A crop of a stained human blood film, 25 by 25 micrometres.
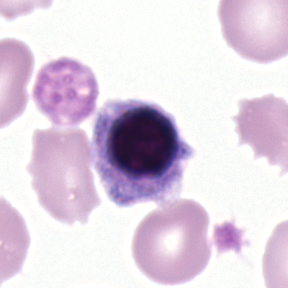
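Normoblast in a stained peripheral blood smear: the nucleus is stained a very dark purple throughout, and the cytoplasm is blue-purple with a speckled, grainy texture. A small pointed projection marks the right side of the cell outline.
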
